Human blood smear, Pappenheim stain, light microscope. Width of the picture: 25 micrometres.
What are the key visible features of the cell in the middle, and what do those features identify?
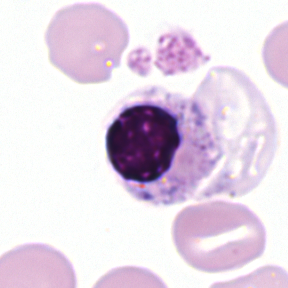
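The nucleus lies off-centre, displaced toward the left edge of the cell, and no nucleolus can be seen within it. The cytoplasm contains no vacuoles. The visible cell edge is smooth, with no projections. Identification: normoblast.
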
